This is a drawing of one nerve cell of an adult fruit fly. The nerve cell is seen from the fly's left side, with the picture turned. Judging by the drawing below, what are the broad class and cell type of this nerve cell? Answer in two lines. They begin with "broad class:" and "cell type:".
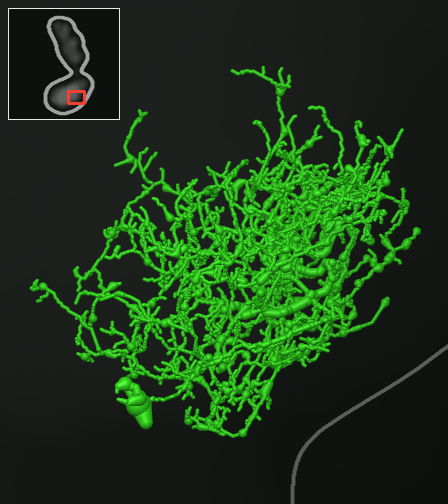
broad class: central-brain intrinsic neuron
cell type: GNG044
